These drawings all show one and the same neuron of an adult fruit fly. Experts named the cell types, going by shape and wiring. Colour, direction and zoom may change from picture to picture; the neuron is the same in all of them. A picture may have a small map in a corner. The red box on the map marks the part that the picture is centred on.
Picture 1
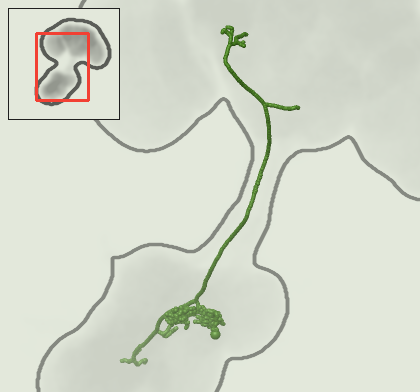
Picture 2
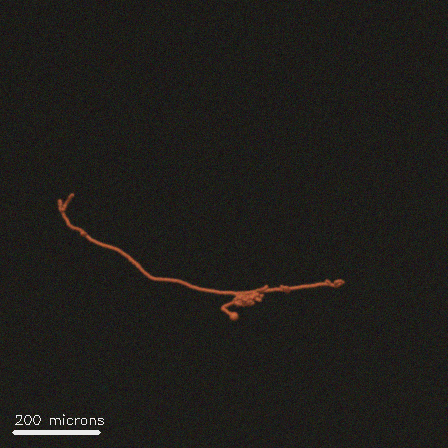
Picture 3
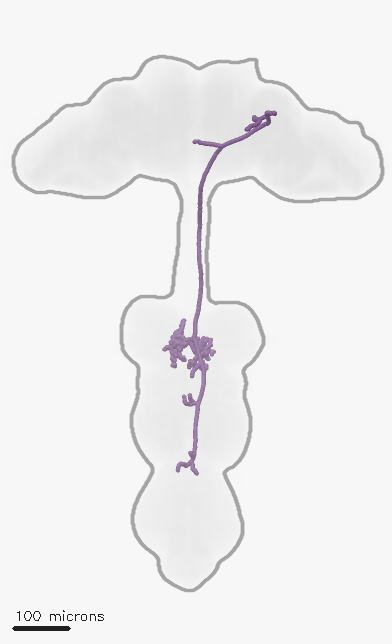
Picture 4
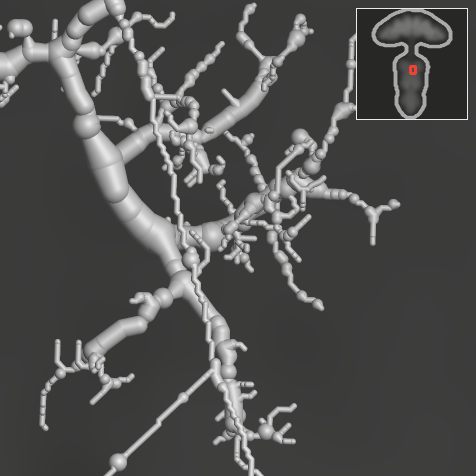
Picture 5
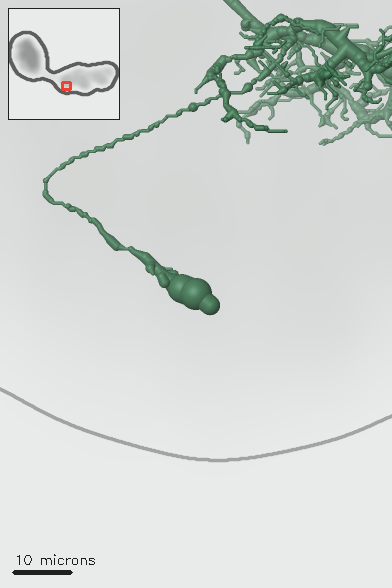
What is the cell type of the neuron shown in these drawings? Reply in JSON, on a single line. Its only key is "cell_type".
{"cell_type": "AN10B019"}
